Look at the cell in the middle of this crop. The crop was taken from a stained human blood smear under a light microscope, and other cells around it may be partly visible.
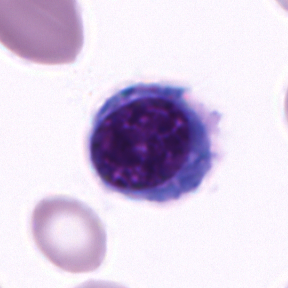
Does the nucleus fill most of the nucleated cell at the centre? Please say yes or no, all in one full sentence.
Yes, the cytoplasm of this cell is scant.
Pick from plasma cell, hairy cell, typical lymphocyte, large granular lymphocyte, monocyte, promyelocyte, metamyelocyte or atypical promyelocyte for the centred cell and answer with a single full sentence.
Where the crop is centred, there is a plasma cell.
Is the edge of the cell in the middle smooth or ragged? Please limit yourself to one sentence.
Projections or ragged segments give this cell an irregular rather than smooth border.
